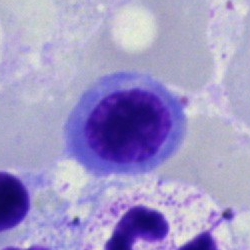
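Erythroblast with a smooth, round outline, the central cell of a stained bone marrow smear. Blue cytoplasm forms a complete rim around the nucleus. No distinct nucleolus is visible in the nucleus.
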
